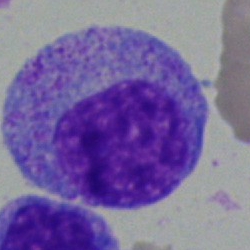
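Myelocyte, the cell in the middle of a stained human bone marrow smear. First, its outline is round and smooth. Second, the chromatin is dark purple and somewhat coarse, dotted with small paler spots. Third, a wide rim of pale blue-lilac cytoplasm lies mostly on the upper left side of the nucleus. Finally, many small purple granules are scattered all through that cytoplasm.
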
